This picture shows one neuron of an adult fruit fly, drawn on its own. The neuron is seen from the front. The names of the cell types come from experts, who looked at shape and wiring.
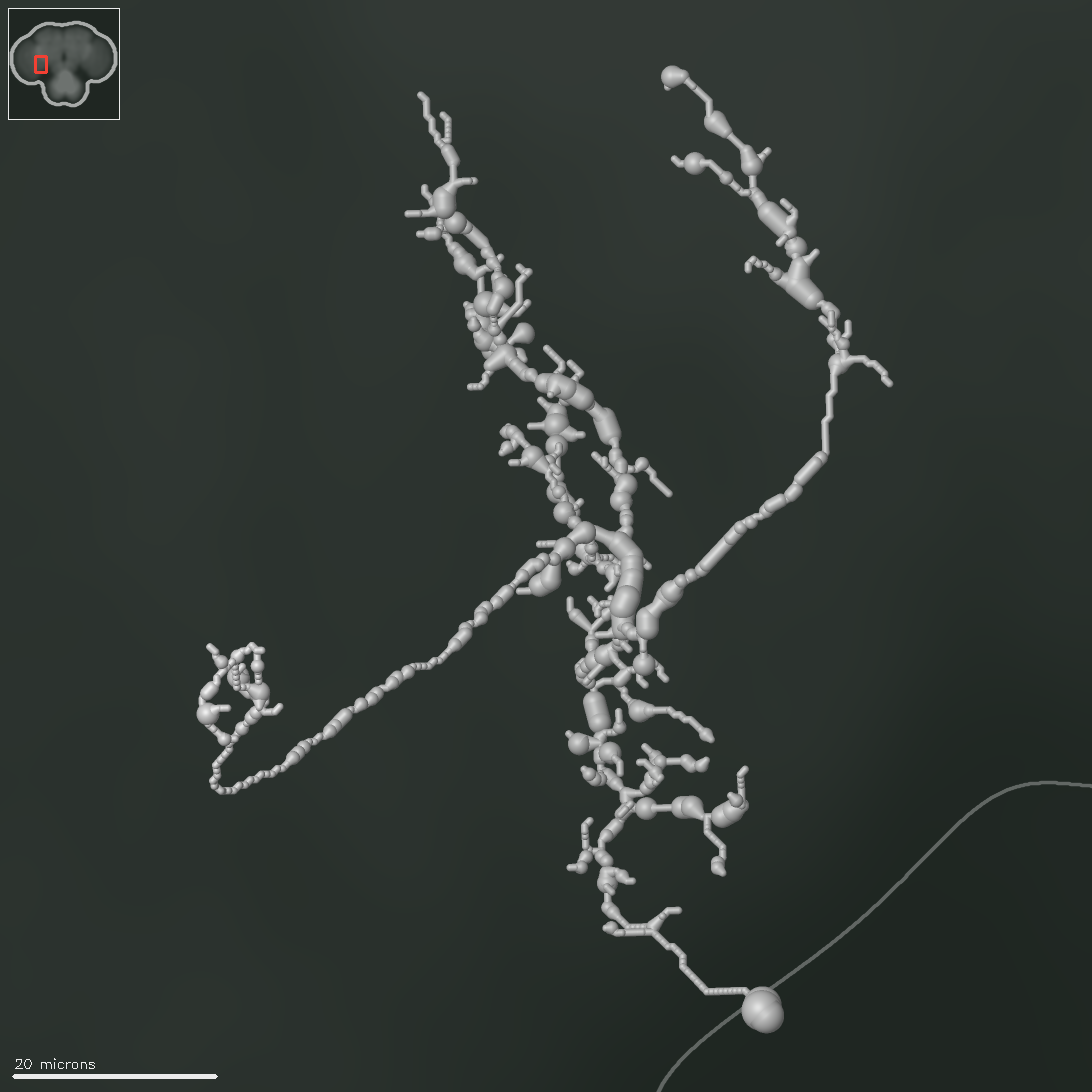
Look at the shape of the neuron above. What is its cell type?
Y12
